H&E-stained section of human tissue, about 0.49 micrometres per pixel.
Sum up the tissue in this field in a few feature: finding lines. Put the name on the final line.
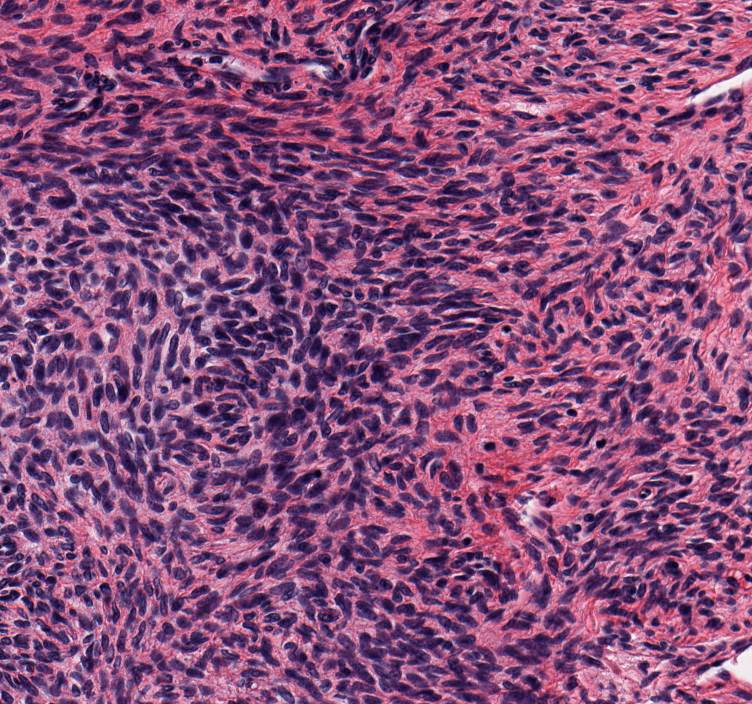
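Arrangement: spindle cells in short fascicles, crossing one another in different directions
Nuclei: elongated to oval, darkly stained
Cytoplasm: scant and pink, cell borders indistinct
Collagen: pink fibres between the cells, clearest in the upper and right parts
Name: ovary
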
